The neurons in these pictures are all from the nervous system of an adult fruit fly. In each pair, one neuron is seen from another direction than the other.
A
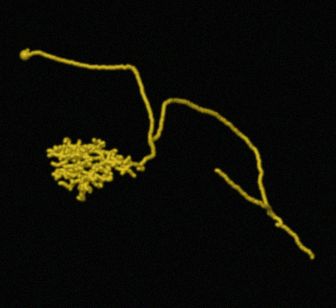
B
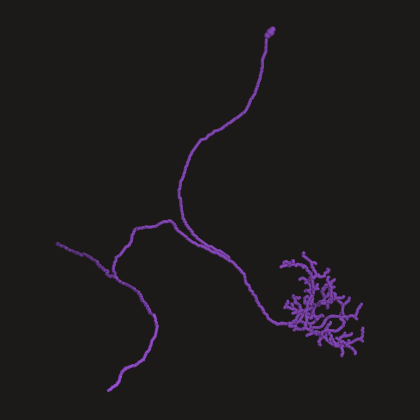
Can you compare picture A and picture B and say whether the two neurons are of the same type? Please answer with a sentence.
They are of different cell types.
